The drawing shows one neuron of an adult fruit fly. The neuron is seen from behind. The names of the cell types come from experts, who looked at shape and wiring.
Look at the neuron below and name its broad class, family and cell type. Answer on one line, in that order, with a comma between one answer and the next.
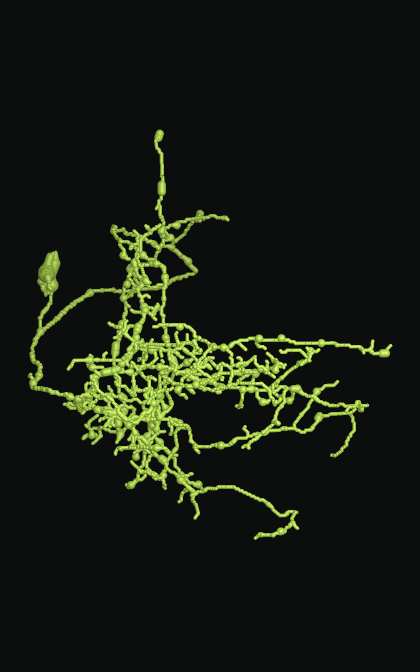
central-brain intrinsic neuron, hemilineage VLPa1_lateral, AVLP283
